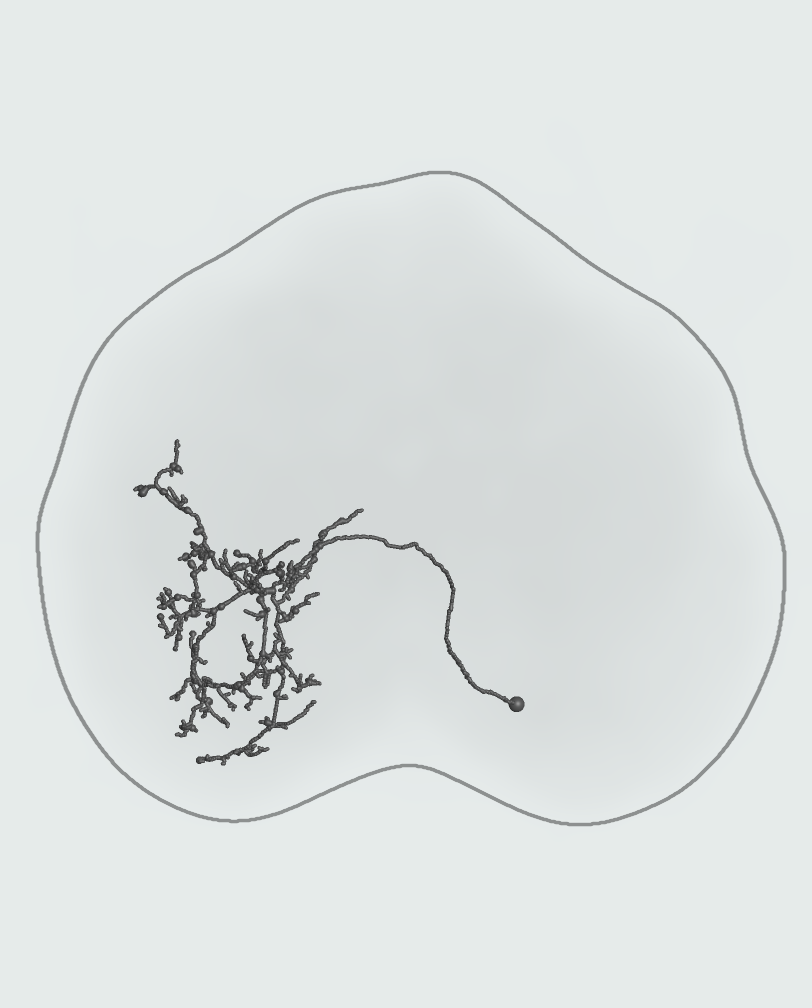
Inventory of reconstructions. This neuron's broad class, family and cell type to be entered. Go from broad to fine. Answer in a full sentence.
A nerve-cord intrinsic neuron of hemilineage 12B, type IN12B053.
